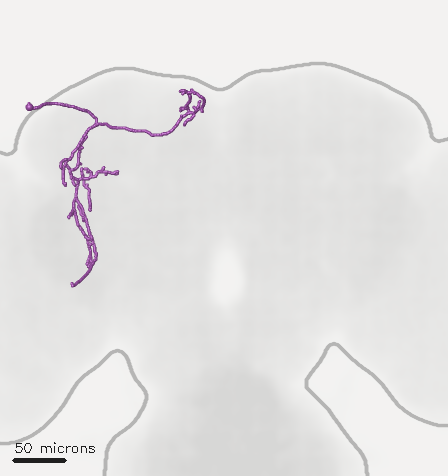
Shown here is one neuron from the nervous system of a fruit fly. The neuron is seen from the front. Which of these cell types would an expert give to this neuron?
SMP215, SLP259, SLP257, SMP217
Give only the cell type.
SMP217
